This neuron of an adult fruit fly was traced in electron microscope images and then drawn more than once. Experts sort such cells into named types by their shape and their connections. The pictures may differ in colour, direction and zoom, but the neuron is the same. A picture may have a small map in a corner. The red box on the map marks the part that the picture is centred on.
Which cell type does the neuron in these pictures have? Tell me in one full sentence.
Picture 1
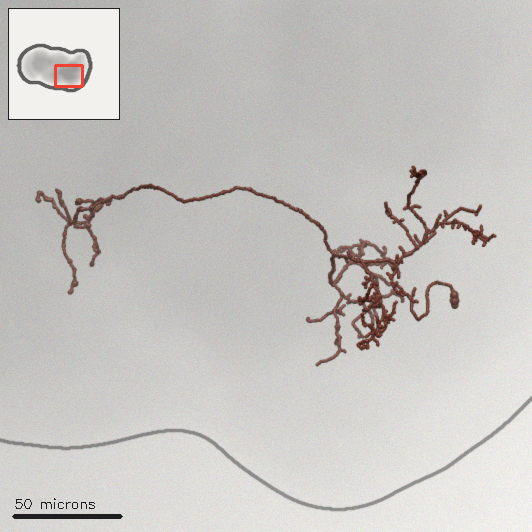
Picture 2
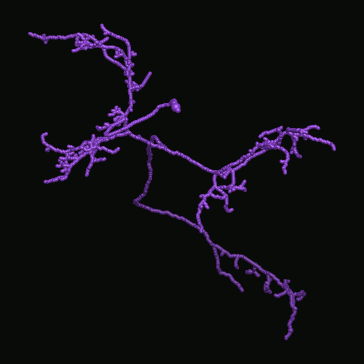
Cell type IN08B056 is what this neuron is.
